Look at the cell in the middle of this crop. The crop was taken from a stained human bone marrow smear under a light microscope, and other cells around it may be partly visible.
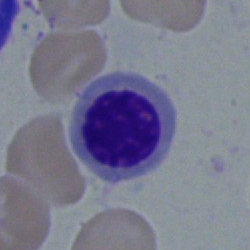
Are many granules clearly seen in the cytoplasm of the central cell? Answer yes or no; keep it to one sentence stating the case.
No, there is no granule to be seen in the cell's cytoplasm.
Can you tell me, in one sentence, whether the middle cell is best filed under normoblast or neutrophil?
The cell at the central position in this crop is a normoblast.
